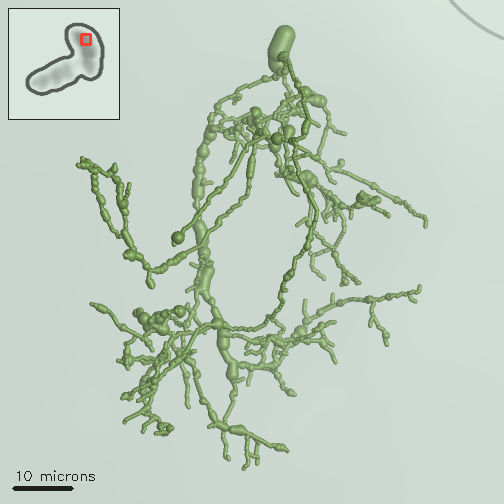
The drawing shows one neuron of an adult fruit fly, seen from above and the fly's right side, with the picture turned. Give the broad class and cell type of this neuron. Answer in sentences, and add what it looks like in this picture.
Its broad class is central-brain intrinsic neuron. The cell type is CB1208. It lies in the brain. By the scale bar it is about 75 microns tall in this view. Dozens of branch ends can be seen.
